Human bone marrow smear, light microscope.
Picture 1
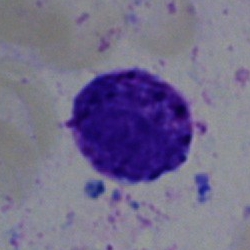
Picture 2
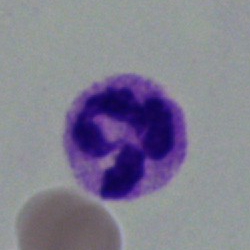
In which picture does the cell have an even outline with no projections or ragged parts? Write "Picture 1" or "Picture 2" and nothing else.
Picture 2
